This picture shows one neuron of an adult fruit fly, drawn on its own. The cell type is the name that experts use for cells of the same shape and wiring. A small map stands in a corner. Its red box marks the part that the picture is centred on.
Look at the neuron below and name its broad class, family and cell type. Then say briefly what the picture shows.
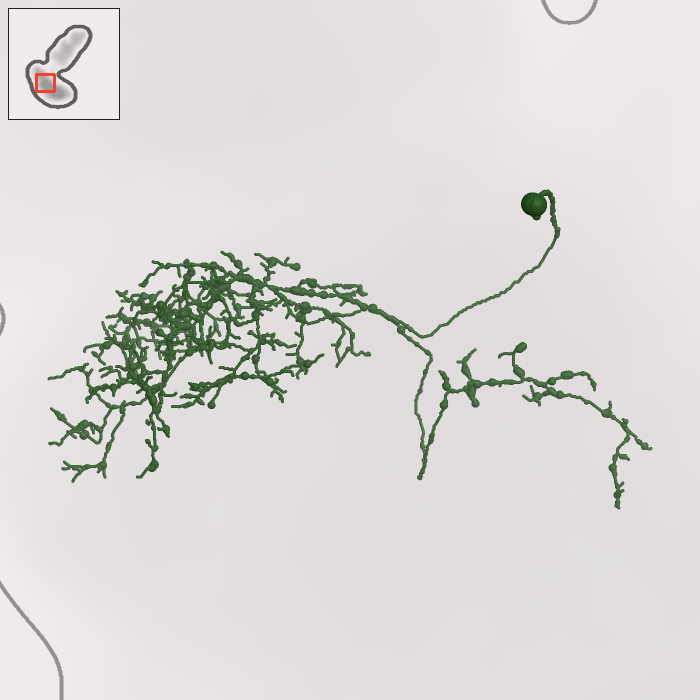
It is a central-brain intrinsic neuron. The family is hemilineage VLPp&l1_anterior. The cell type is PVLP101. It lies in the brain. Its cell body lies at the upper right of the picture. The picture shows more than a hundred branch ends.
